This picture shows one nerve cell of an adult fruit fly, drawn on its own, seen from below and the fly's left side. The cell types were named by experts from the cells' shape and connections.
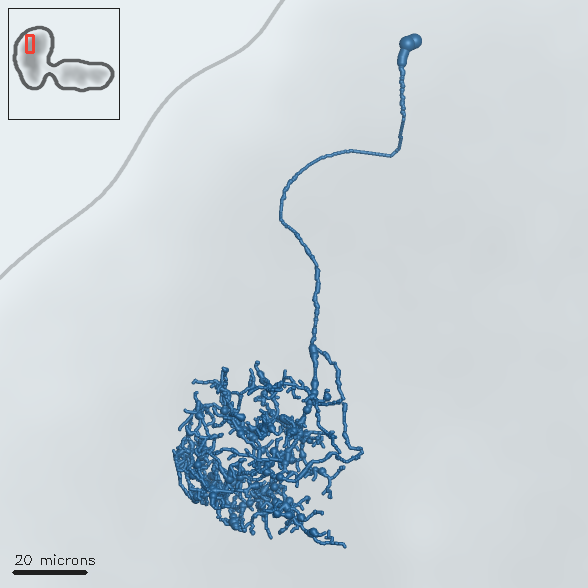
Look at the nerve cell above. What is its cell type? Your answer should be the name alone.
AVLP423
